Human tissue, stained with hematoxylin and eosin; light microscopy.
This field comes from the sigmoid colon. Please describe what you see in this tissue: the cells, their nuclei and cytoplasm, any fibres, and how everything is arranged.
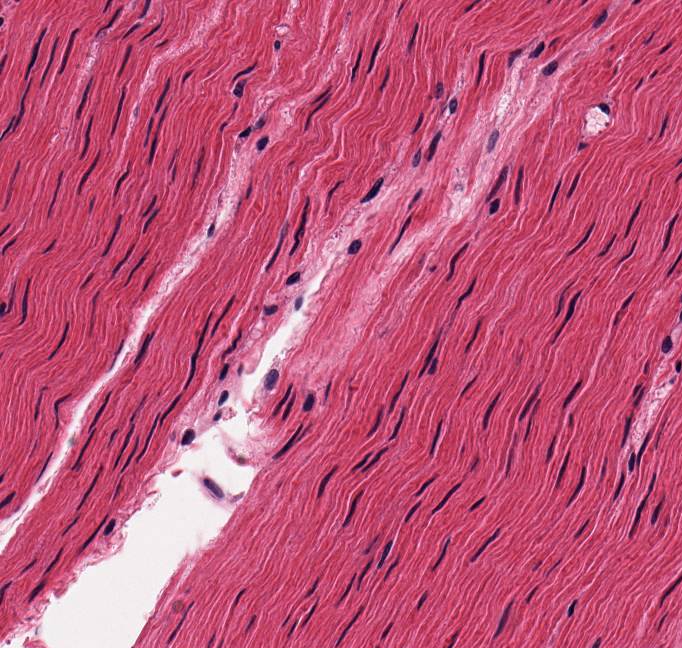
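Deep pink fibres, densely packed, fill the field, running in parallel diagonally from lower left to upper right along a gently wavy course. Among them lie elongated, dark purple nuclei oriented lengthwise along the fibres. Within a pale central band the nuclei are more oval to round and more loosely spaced than in the fibre bundles.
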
